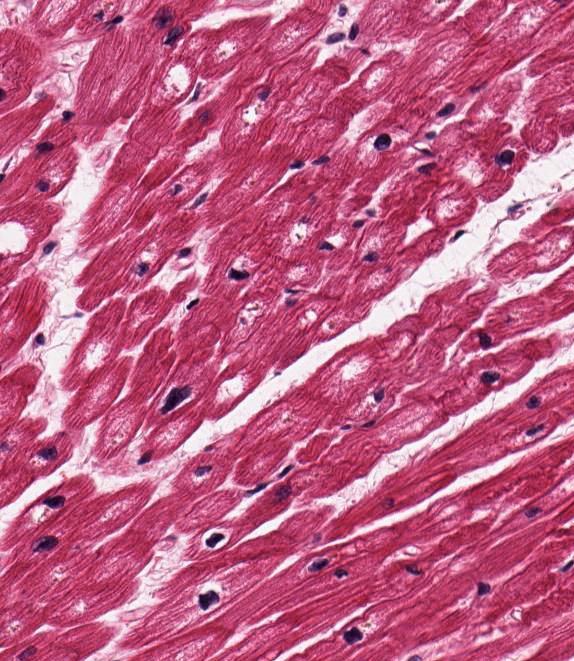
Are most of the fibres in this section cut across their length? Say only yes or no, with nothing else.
No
